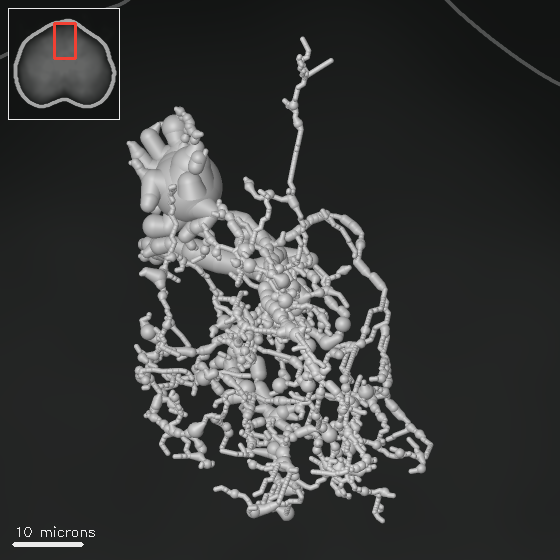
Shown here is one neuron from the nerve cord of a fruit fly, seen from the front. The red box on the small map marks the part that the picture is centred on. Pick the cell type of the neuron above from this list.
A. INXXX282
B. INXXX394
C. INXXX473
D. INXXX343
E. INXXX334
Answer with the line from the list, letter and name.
D. INXXX343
